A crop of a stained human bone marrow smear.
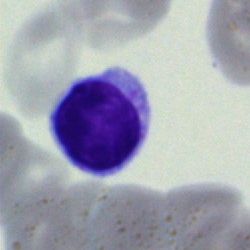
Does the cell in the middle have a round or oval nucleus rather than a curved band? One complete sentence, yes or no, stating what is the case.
Yes, the cell has a nucleus shaped as one compact round or oval mass.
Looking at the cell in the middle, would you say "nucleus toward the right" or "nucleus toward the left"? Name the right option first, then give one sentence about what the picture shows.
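Nucleus toward the left. The cytoplasm forms only a narrow crescent on the upper right side of the nucleus.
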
